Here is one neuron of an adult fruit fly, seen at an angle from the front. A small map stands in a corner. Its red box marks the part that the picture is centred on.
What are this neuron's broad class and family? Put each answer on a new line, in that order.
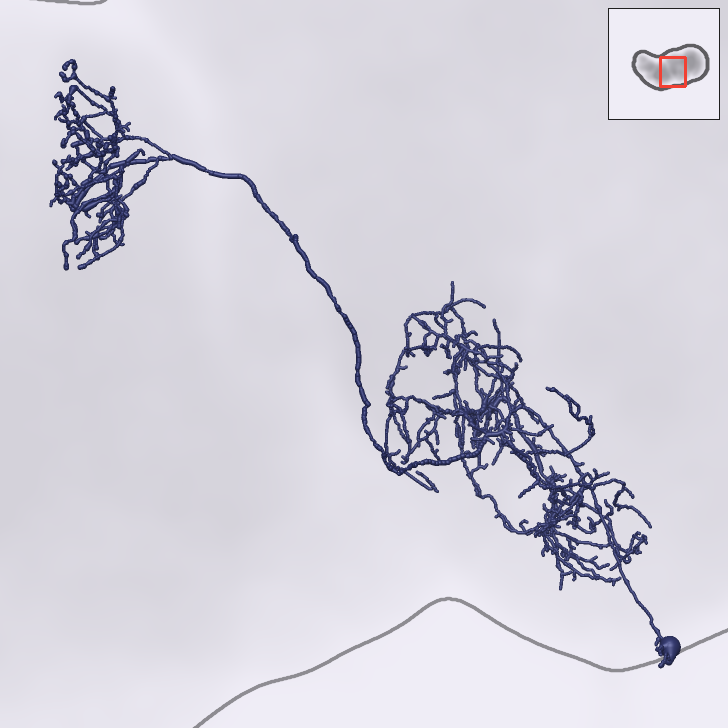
visual centrifugal neuron
hemilineage MX3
